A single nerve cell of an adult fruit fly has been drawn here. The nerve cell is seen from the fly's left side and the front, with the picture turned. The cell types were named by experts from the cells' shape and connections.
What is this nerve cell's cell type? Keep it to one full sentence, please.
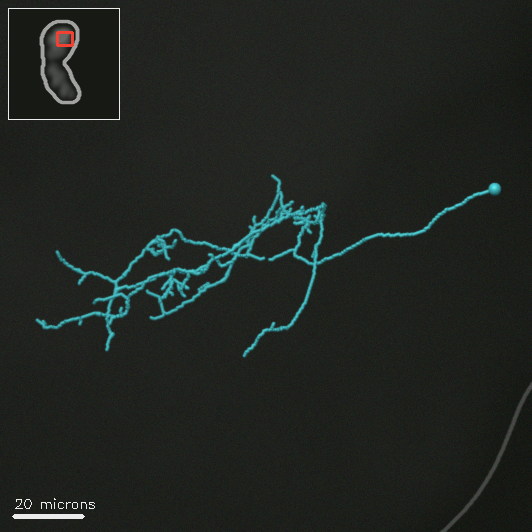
This nerve cell is an instance of the cell type CB2152.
